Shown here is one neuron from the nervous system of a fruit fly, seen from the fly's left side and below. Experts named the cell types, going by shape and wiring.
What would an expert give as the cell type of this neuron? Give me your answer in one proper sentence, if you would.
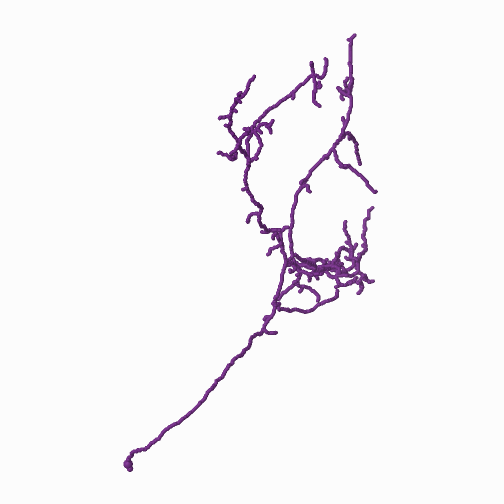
As for cell type, this neuron is CB4143.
